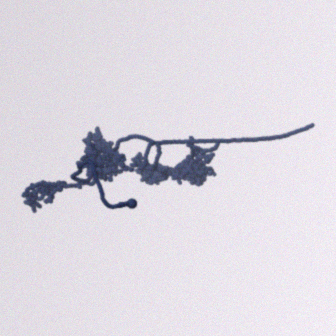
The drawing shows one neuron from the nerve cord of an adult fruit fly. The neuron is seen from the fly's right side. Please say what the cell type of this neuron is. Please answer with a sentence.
The cell type is AN08B012.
